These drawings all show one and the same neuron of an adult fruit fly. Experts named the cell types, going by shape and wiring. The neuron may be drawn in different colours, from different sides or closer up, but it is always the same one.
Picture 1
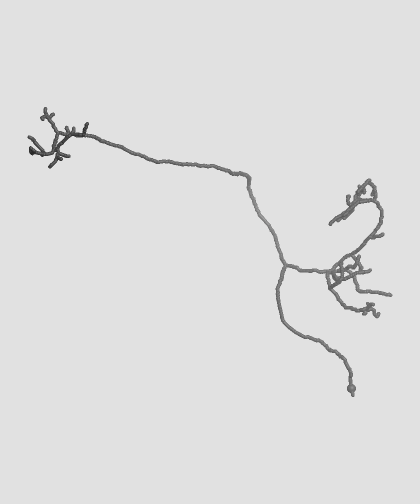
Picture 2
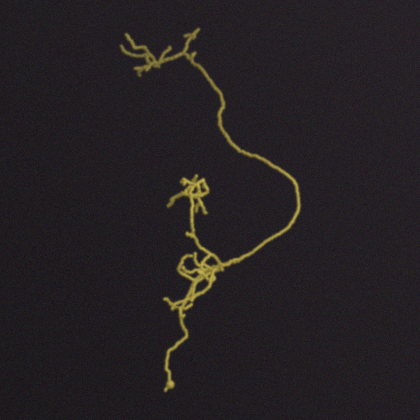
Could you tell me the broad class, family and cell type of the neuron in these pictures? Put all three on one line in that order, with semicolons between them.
central-brain intrinsic neuron; hemilineage ALv1; M_vPNml75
